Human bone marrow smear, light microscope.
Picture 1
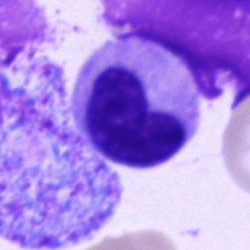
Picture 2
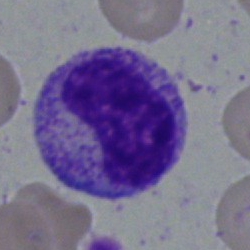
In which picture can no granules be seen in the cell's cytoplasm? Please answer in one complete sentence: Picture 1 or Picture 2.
The cytoplasm of the cell shown in picture 1 holds no visible granules.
